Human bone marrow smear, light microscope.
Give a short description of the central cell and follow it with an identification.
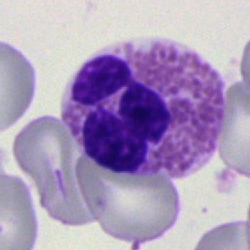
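Nucleus in three lobes, set toward the left. Chromatin dark purple, densely clumped. Cytoplasm filled with many pink-violet granules, with more of it on the right. Eosinophil.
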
